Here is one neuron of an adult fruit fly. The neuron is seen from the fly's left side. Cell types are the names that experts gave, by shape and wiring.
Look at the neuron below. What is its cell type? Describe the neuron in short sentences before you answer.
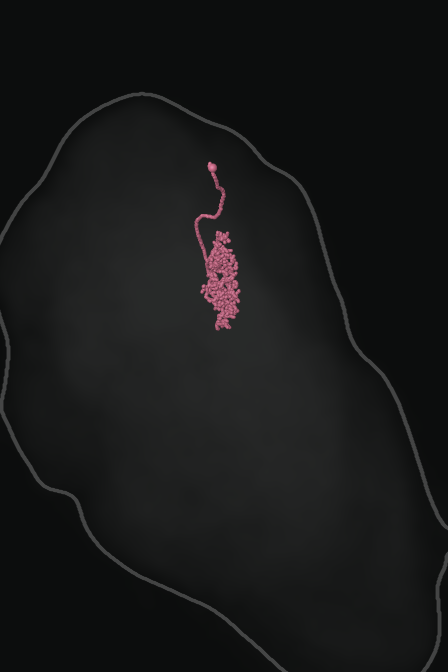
Its cell body lies at the top of the picture. As drawn here it is more than twice as tall as it is wide. It is an optic-lobe intrinsic neuron. The cell type is Pm2a.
